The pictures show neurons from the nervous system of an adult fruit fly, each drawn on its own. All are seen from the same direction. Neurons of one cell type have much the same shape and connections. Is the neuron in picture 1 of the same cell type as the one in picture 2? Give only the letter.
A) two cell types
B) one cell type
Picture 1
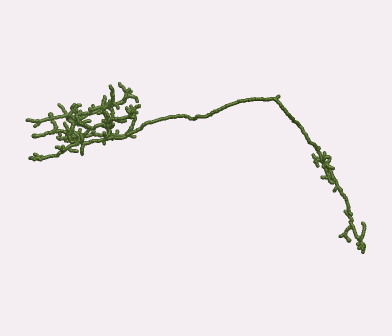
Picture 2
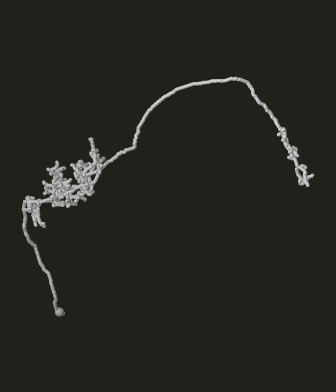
B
